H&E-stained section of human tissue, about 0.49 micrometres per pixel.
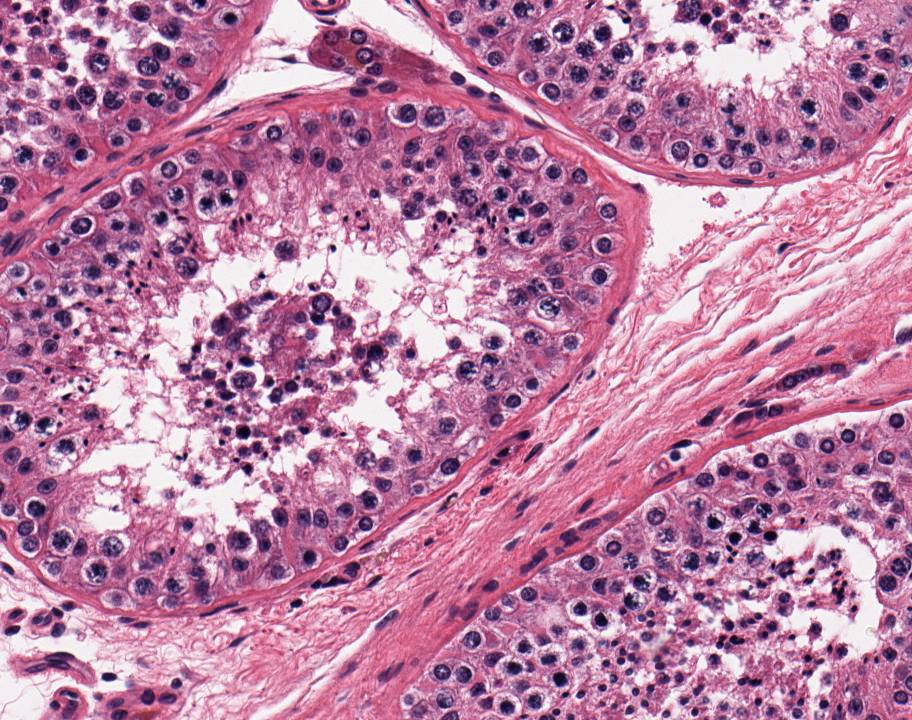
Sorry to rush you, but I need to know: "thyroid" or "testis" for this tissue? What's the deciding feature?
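This is testis. Each tubule is lined by a thick stratified epithelium, many rows of rounded cells stacked from the wall toward the lumen.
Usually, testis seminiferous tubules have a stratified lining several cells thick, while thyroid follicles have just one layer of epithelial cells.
Large round cells with coarse, clumped purple chromatin and pale rims of cytoplasm lie in the middle layers, and small, dense, dark-staining nuclei gather toward the lumen of the centre-left tubule.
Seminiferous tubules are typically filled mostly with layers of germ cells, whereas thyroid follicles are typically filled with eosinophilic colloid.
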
